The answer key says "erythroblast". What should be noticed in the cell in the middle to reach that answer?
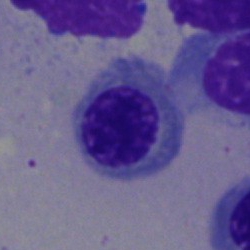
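Outline roughly round, slightly uneven along the top. Chromatin coarsely clumped, small pale spaces between darker patches; no distinct nucleolus. Cytoplasm pale greyish-blue.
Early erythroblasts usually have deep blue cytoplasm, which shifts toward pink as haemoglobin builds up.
This cytoplasm is not the deep blue of an early erythroblast.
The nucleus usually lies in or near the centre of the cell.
Here the cytoplasmic rim is wider above the nucleus than below it, so the nucleus sits low: a departure from the usual position.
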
